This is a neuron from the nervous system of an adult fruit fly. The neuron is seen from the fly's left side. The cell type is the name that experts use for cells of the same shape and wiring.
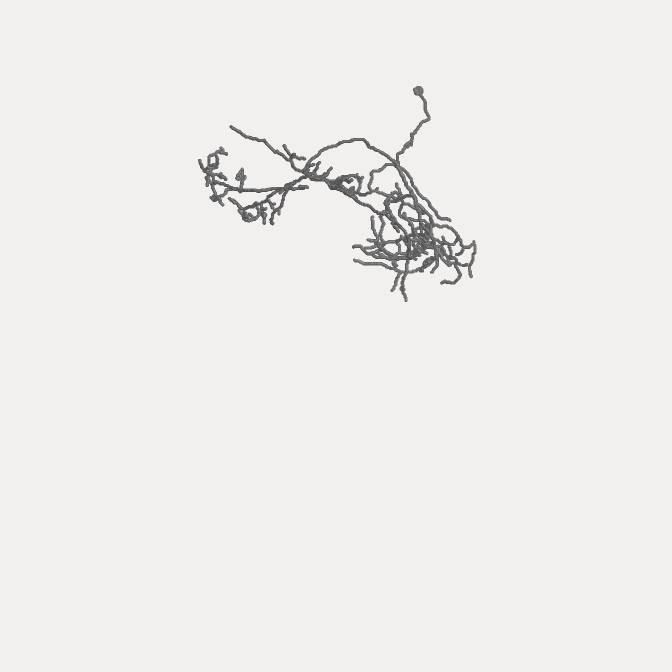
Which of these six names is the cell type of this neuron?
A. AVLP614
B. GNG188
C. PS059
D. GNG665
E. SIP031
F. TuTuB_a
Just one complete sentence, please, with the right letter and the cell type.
The neuron is of type SIP031, and that type is option E.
